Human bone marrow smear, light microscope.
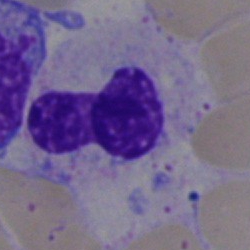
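Band neutrophil, centre cell, stained bone marrow smear. Chromatin dark purple, small paler spots scattered through it. Cytoplasm abundant, covering a much larger area than the nucleus. Sparse small pink-purple granules scattered in the cytoplasm. One small dark blue dot near the lower right edge of the cell.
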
